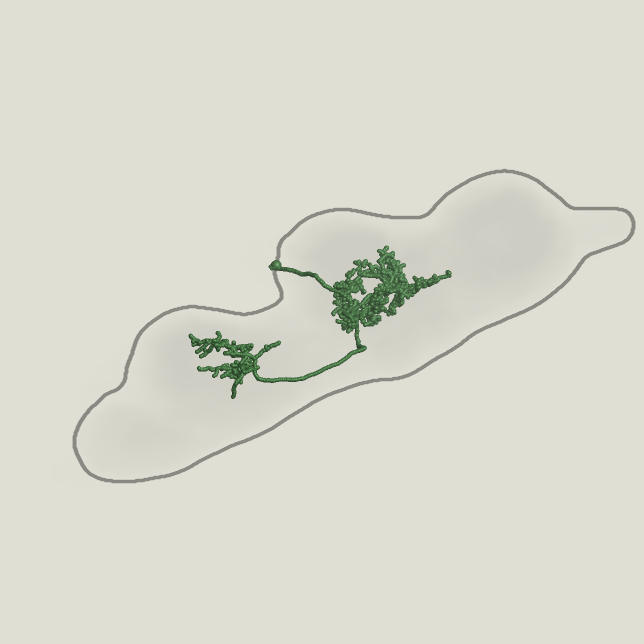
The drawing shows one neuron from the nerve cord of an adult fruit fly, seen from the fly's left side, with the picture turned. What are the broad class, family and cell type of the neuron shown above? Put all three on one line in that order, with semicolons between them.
nerve-cord intrinsic neuron; hemilineage 06A; IN06A028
